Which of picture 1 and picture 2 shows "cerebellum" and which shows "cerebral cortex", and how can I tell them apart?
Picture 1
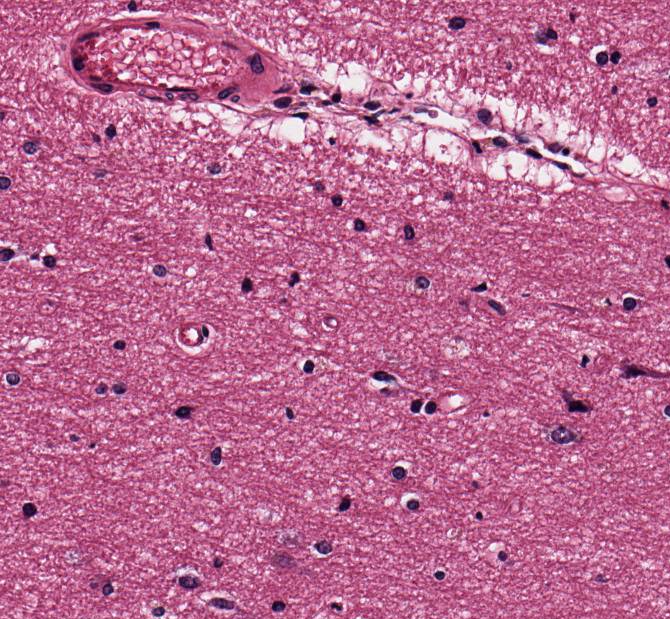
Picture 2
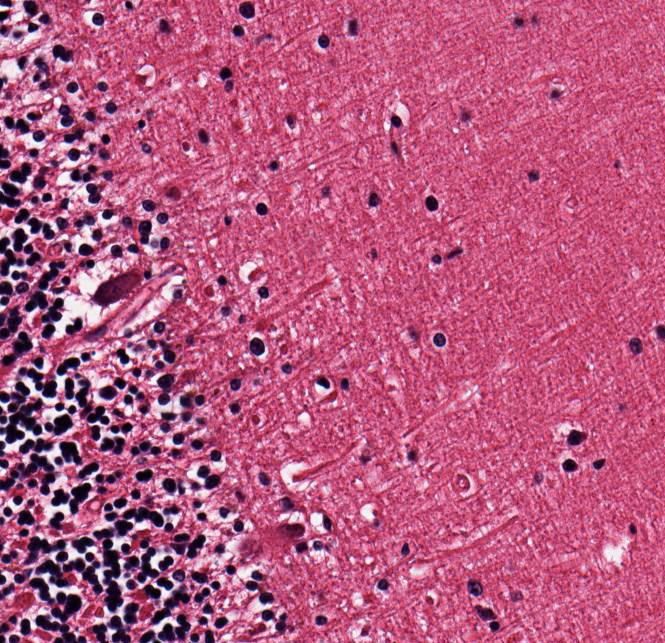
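Take it slowly: the first picture is cerebral cortex, and the second is cerebellum. In picture 1, most of what you see is a fairly even pink fibrillary meshwork, with single nuclei scattered about and no organised units. Those nuclei are small, round and dark, spaced widely apart, and many of them sit in a clear perinuclear halo. Up at the upper left you'll find a blood vessel holding red blood cells. Now turn to picture 2, where the field falls into two zones. Along the left edge runs a dense zone packed with small, round, darkly stained nuclei showing very little cytoplasm. The rest is pale and sparsely cellular, a finely fibrillary pink meshwork with only a few small nuclei here and there. Right on the border between the two, left of centre, sits one large cell body with pink cytoplasm.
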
